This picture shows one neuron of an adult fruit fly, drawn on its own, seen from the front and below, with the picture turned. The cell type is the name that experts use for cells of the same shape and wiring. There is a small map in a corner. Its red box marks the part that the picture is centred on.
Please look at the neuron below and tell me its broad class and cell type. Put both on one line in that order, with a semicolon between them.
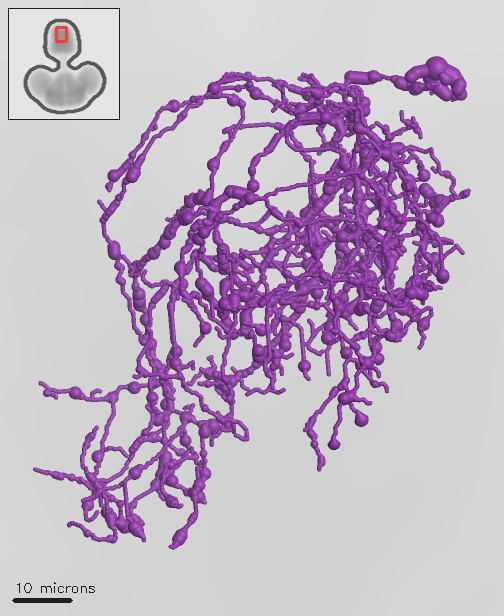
nerve-cord intrinsic neuron; INXXX228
